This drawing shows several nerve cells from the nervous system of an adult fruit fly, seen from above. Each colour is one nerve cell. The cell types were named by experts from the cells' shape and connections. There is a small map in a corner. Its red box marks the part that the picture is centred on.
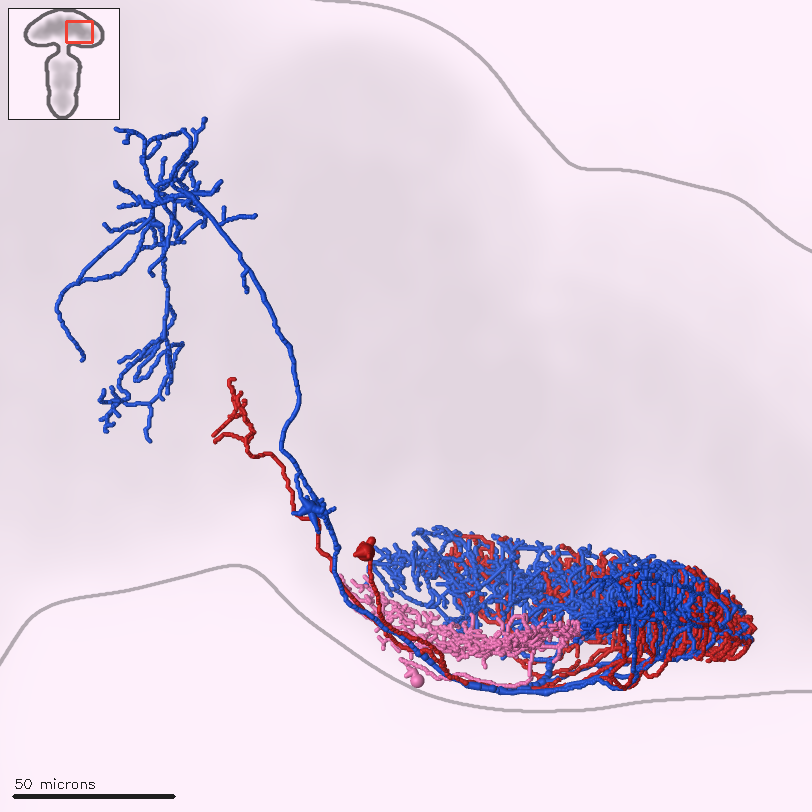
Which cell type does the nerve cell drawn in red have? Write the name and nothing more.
LPT23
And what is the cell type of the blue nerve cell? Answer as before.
LPT22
